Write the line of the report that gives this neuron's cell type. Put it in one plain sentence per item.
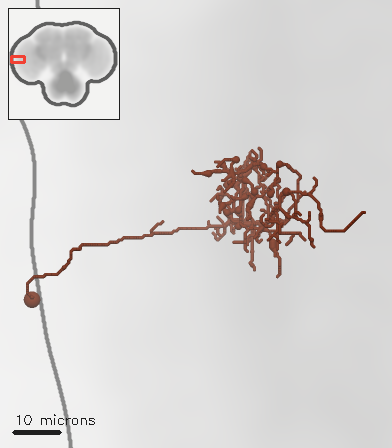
The cell type is Cm3.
